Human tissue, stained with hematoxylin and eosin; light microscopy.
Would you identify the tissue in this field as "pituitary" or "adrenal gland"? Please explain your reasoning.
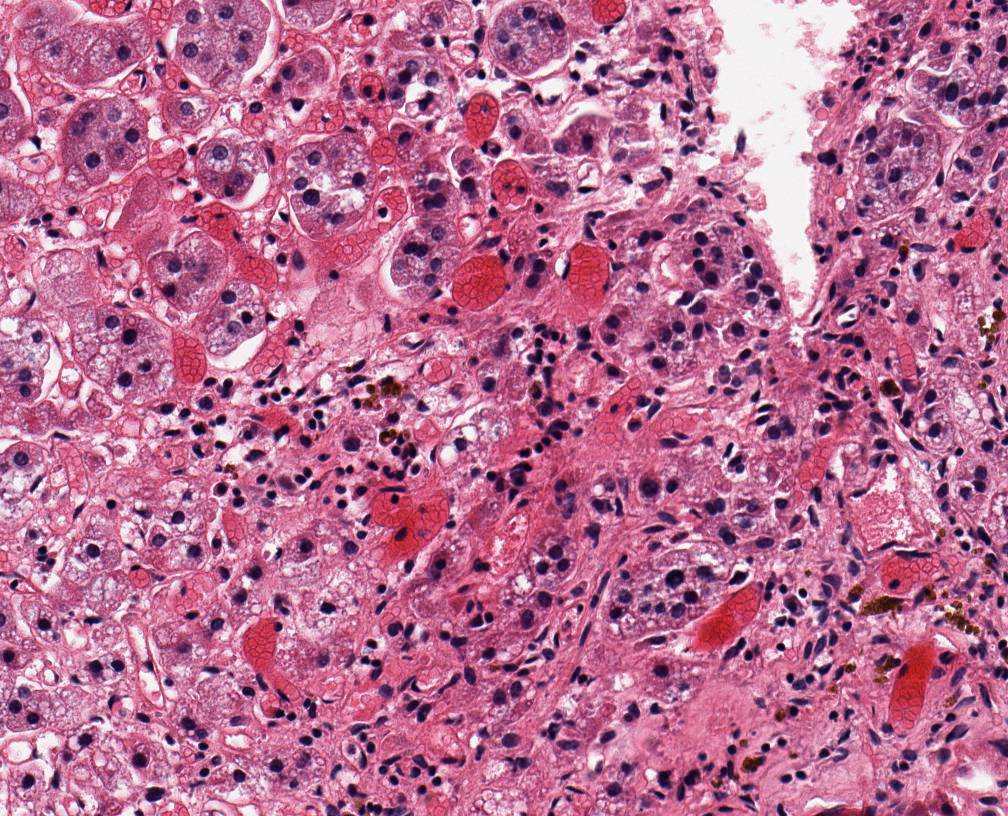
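It's adrenal gland.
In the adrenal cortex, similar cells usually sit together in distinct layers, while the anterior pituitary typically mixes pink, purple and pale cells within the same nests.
Here the large cells, with abundant pale pink, finely vacuolated, foamy cytoplasm, fill the upper left, apart from the small dark nuclei crowding the centre and lower right.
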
